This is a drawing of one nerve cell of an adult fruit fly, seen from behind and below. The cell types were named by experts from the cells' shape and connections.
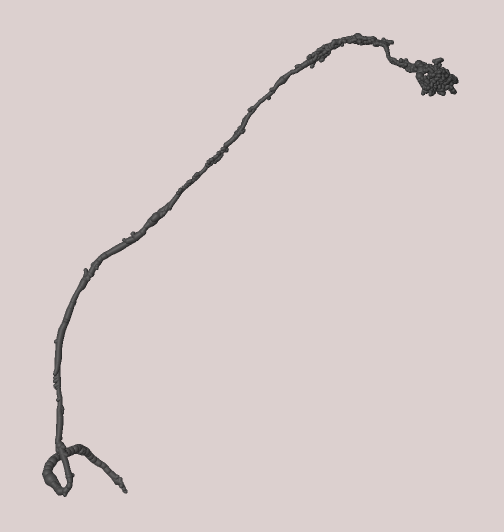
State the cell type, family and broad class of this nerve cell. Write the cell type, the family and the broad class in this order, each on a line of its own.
R7d
class visual
photoreceptor or other optic-lobe sensory neuron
